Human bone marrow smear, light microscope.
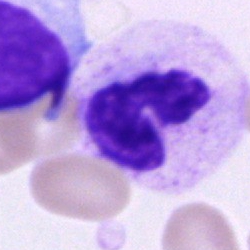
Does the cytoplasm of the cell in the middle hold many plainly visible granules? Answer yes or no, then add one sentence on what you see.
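Yes. Fine purple granules are scattered through the cytoplasm.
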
